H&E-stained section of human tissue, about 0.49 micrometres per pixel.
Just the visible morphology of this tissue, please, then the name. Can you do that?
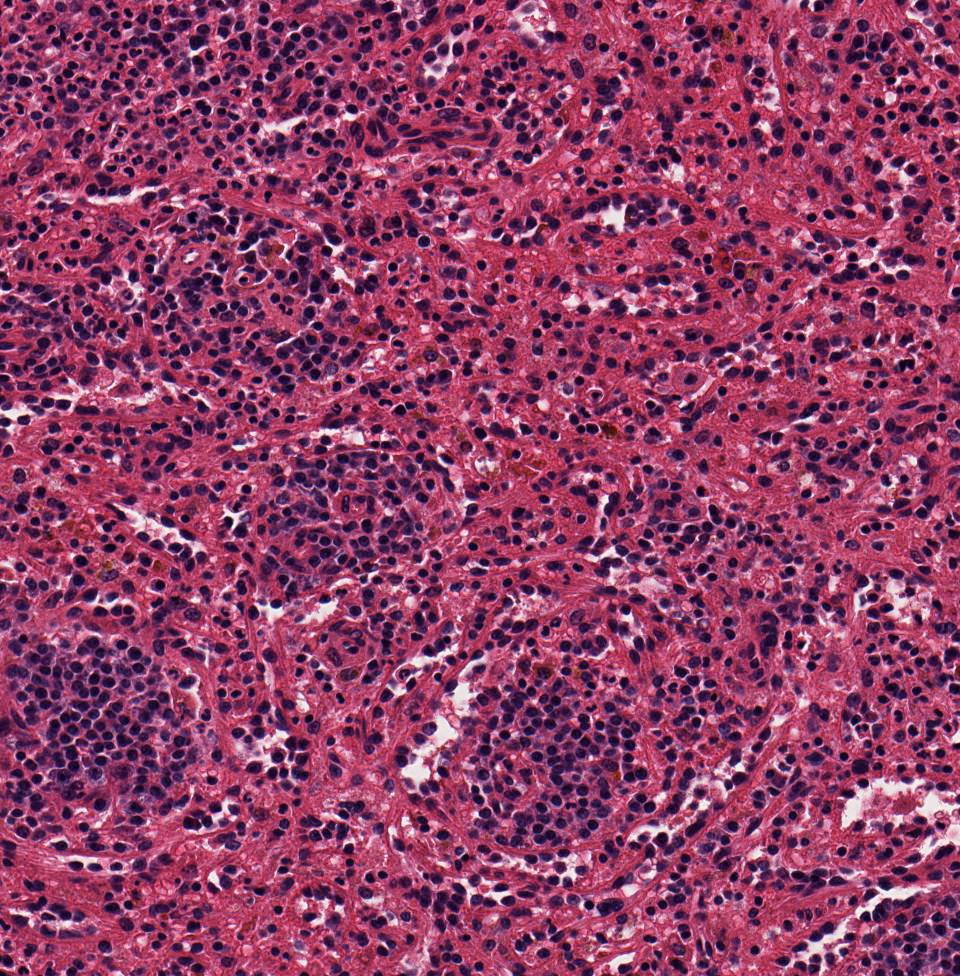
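Across the whole field, the tissue is densely cellular. Most of these cells are lymphocytes, with small, round, dark nuclei and scant cytoplasm. Now find the lower left and lower centre, where rounded clusters of tightly packed dark nuclei stand out. Pink elongated strands curve and swirl in bands between and around those clusters. This is spleen.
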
